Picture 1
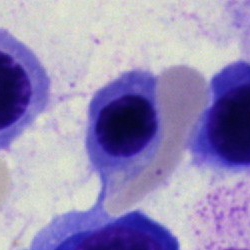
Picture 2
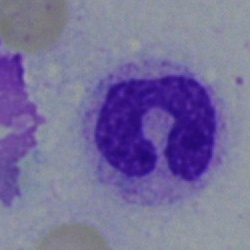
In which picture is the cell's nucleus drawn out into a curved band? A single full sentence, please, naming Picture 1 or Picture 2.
It is the cell in Picture 2 whose nucleus forms a bent band without separate lobes.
